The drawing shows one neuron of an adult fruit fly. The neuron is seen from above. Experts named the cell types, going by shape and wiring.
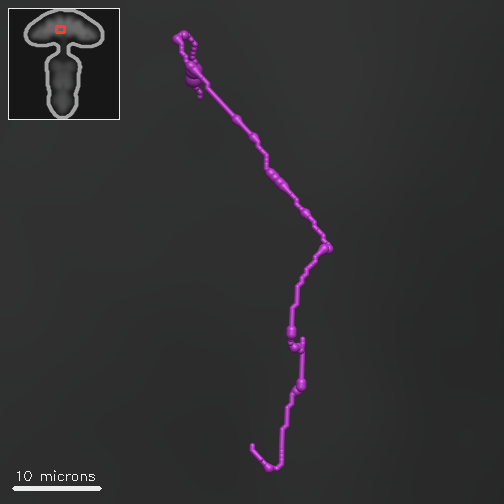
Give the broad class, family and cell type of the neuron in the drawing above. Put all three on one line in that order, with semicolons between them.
sensory neuron entering the brain; class mechanosensory; BM_InOm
